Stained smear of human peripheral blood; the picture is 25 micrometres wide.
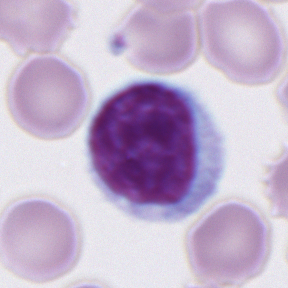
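typical lymphocyte, centre of a stained peripheral blood smear. Outline round and smooth. Nucleus rounded, no lobes or deep indentation. Chromatin dark purple, coarsely clumped. Cytoplasm without distinct granules.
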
